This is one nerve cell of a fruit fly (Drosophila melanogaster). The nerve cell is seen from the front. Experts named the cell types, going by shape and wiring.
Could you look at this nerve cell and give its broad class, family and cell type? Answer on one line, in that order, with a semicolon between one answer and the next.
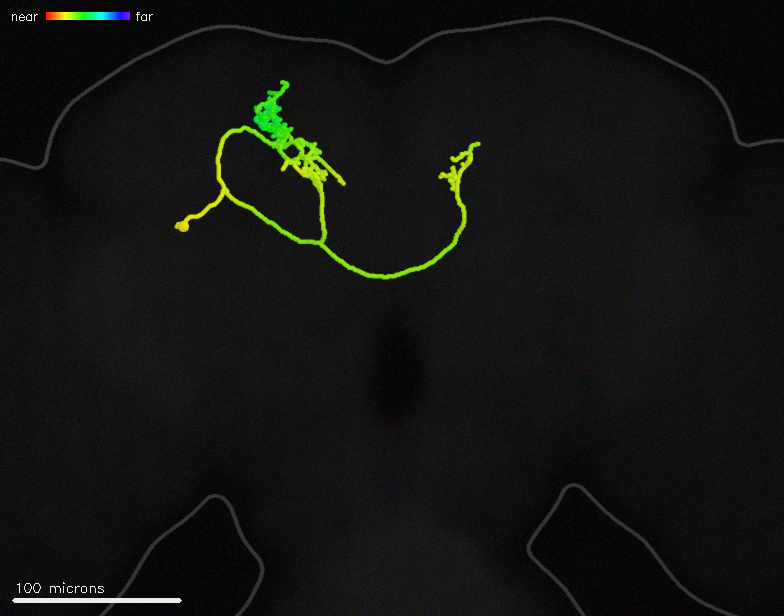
central-brain intrinsic neuron; hemilineage AOTUv4_dorsal; SIP003_a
